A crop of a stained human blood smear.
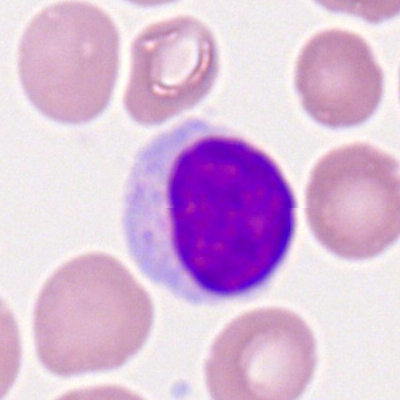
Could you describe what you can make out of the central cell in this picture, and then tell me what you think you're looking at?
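Look at the outline first: it's smooth and rounded, with nothing projecting from the surface. The chromatin is a dense dark purple, clumped coarsely. On the left of the nucleus there's a moderate crescent of pale blue cytoplasm, with a few fine pinkish-purple granules scattered through it. So this one is a lymphocyte.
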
